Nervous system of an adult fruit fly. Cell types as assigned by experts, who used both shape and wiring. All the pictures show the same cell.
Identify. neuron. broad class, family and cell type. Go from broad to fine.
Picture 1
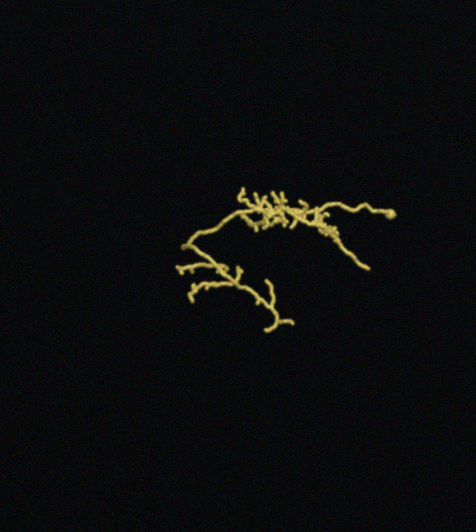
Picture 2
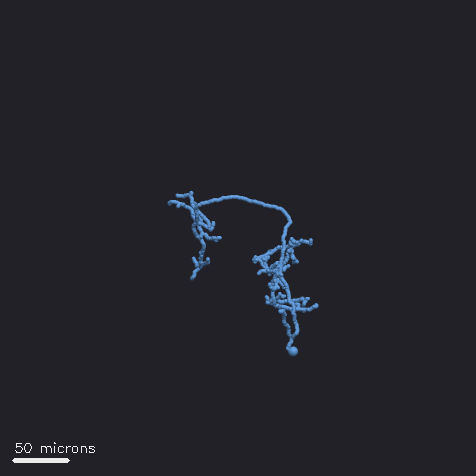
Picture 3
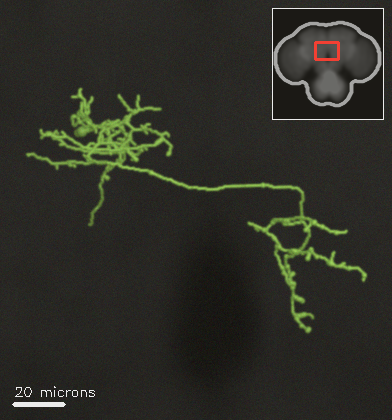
central-brain intrinsic neuron; hemilineage DM5_central; CB1550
